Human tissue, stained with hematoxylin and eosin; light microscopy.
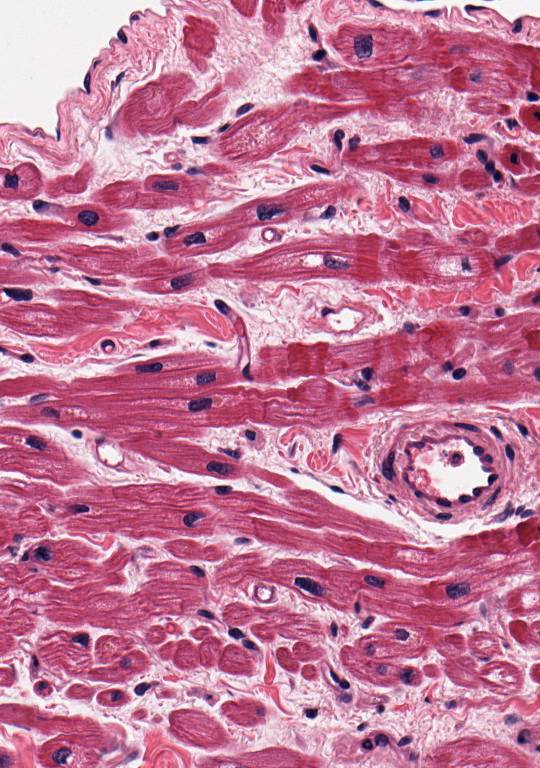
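Atrial appendage of the heart. Muscle fibres have oval, central nuclei; lower down, many are cut across as rounded pink profiles. Right of centre, a small arteriole has a ring of smooth muscle cells in its wall. Top left: a thin, wavy surface layer bordering white space.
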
